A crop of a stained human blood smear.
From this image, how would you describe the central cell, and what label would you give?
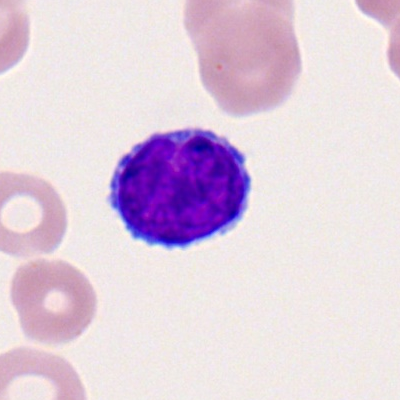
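Outline round to slightly oval. Margin finely ragged, not smooth. Nucleus with a small notch at its top edge. Cytoplasm without visible granules. Lymphocyte.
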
